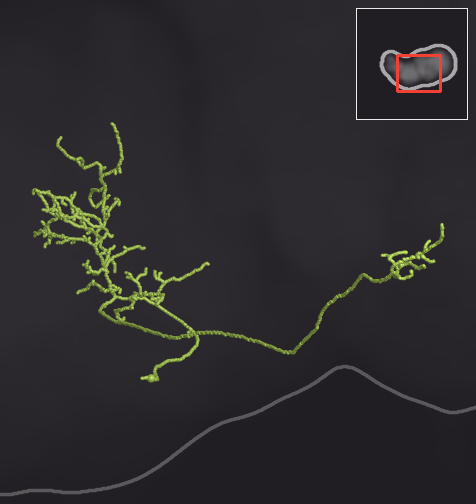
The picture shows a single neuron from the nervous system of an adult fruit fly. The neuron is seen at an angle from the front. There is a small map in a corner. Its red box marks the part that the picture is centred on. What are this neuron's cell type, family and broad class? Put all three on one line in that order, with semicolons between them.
AN08B110; hemilineage 08B; ascending neuron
